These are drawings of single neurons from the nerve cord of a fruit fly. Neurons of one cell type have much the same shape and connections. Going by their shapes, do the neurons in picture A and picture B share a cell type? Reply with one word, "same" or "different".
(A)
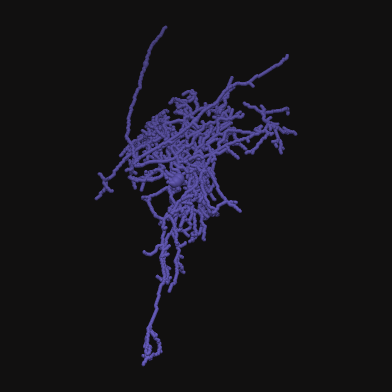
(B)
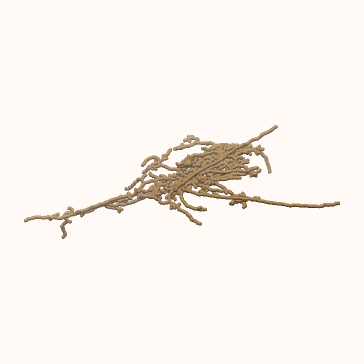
same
